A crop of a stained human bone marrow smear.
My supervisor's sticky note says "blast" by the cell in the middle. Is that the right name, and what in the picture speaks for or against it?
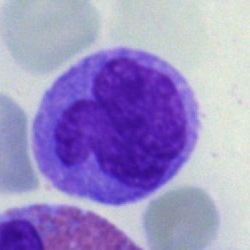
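Nucleus folded, with a deep cleft opening toward the lower left; no nucleoli visible.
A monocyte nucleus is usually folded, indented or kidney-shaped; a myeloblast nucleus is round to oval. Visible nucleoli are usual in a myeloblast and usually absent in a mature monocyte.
Both findings speak for monocyte and against blast. Verdict: not a blast; monocyte. Nucleus fills most of the cell, with a moderate rim of cytoplasm around it.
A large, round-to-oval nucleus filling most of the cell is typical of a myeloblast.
The fill would suit a blast; the folded shape does not. Outline round and smooth; cytoplasm lilac-blue.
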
